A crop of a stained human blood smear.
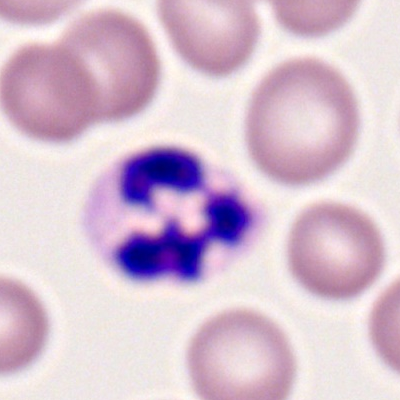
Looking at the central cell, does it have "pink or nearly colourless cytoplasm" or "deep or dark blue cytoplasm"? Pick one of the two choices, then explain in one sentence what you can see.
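Pink or nearly colourless cytoplasm. The cytoplasm is pale pink.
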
